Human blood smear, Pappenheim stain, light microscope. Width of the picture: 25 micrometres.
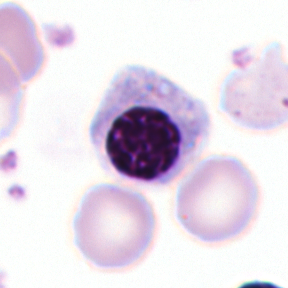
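Normoblast at the centre of a stained peripheral blood smear. First, the outline is irregular and somewhat angular, not smoothly round. Next, the round nucleus, about 7 micrometres across, lies off-centre toward the lower part, with most of the cytoplasm above it. Its chromatin is dark purple and coarsely clumped, with paler streaks between the clumps. Finally, the cytoplasm is pale greyish-blue.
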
